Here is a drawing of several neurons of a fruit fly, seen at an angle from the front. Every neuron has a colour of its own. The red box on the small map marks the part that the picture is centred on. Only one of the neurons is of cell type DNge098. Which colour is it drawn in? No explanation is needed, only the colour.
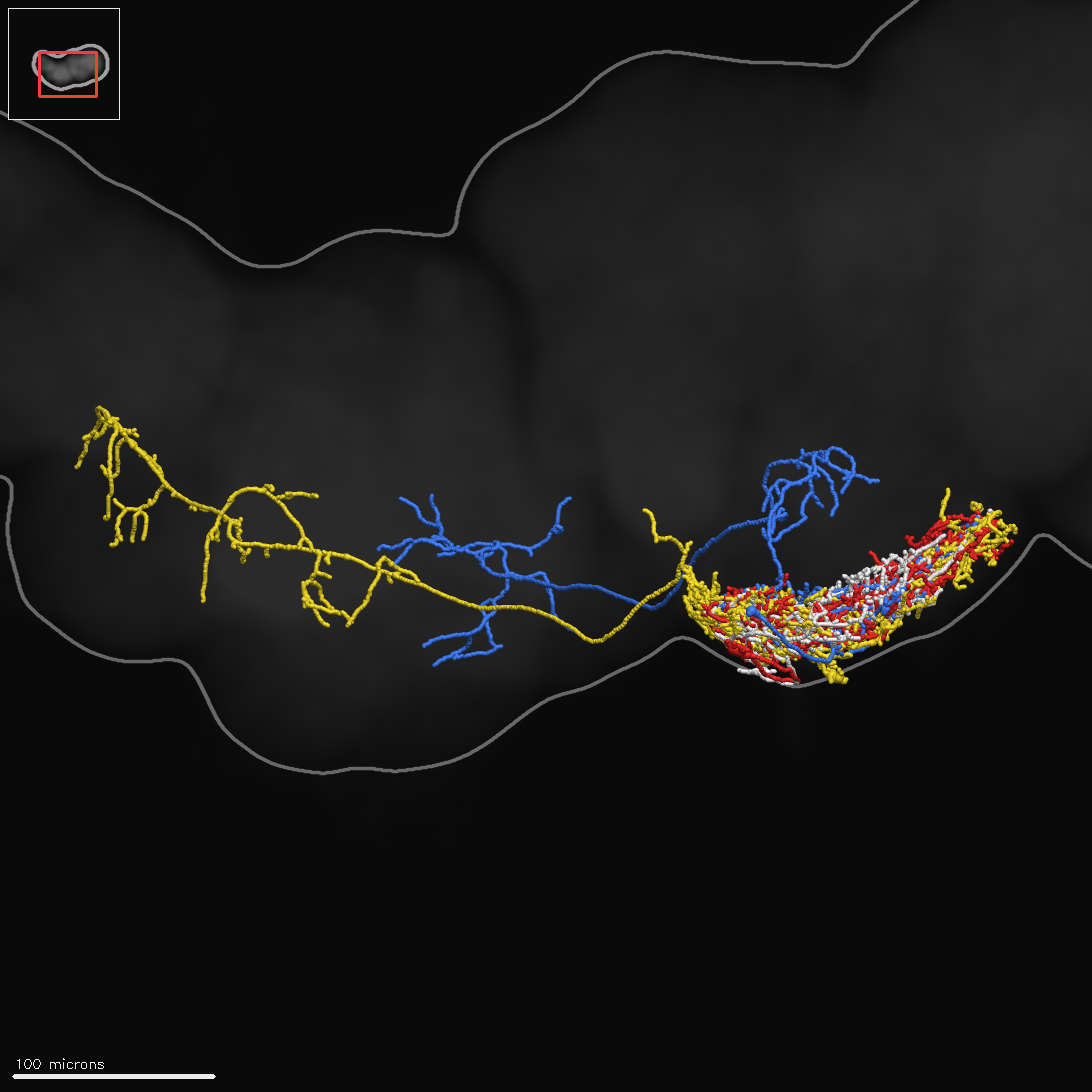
blue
